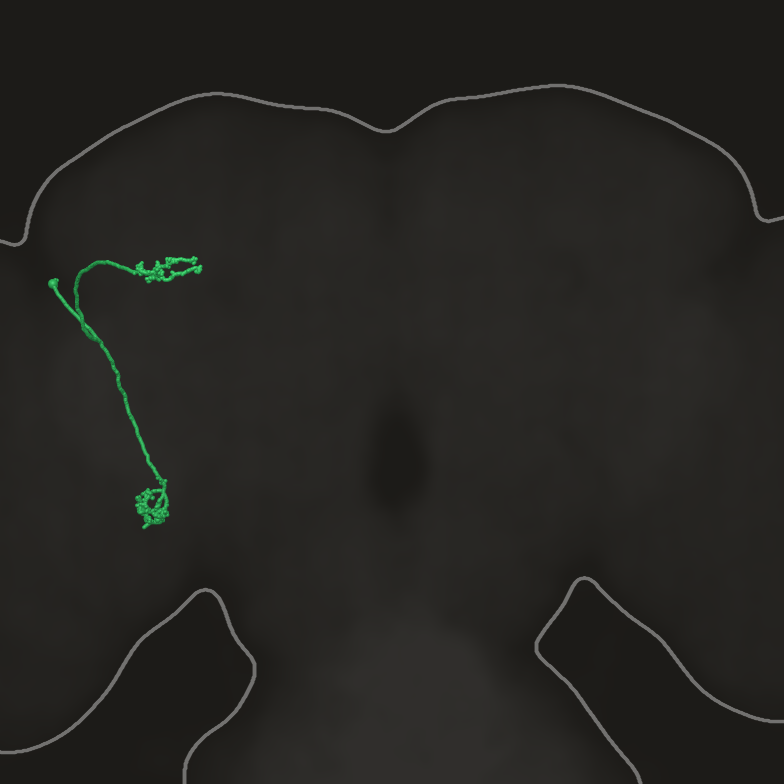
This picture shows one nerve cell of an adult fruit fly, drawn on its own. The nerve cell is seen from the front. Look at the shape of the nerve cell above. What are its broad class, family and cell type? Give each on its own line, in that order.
visual projection neuron
hemilineage VPNd2
LC10c-2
